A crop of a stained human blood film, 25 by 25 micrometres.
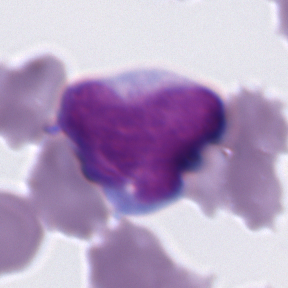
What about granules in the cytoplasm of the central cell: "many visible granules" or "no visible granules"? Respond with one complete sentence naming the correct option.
It is a cytoplasm without any visible granules that this cell has.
